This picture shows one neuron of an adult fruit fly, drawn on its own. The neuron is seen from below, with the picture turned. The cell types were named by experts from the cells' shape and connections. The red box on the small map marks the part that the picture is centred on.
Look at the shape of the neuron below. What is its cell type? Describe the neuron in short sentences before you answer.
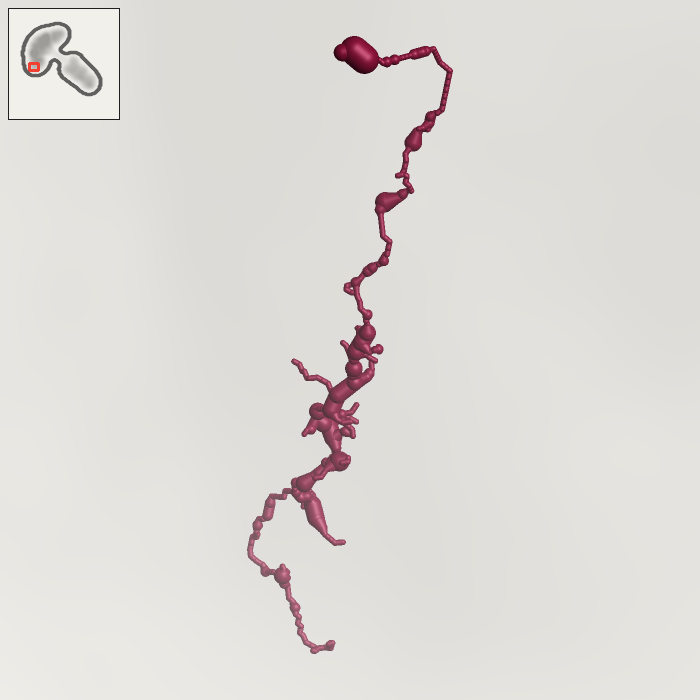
It lies in the brain. The cell body can be seen at the top of the picture. Its broad class is optic-lobe intrinsic neuron. Its cell type is Dm3b.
